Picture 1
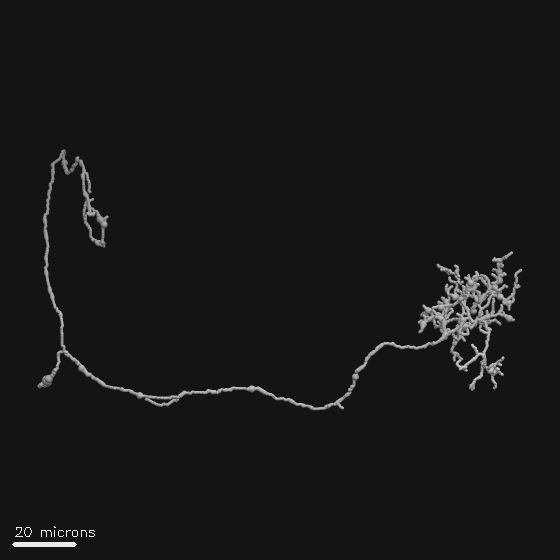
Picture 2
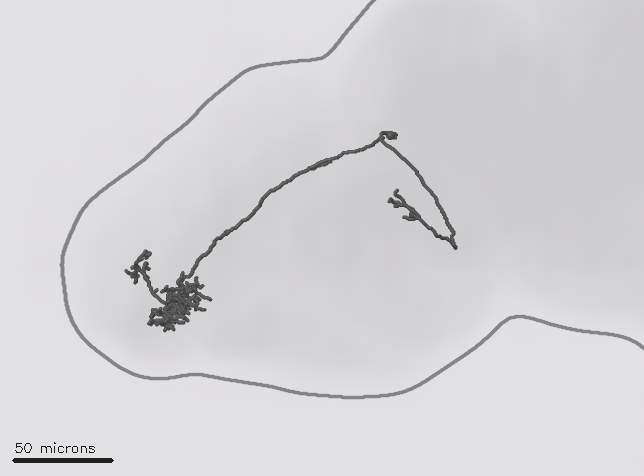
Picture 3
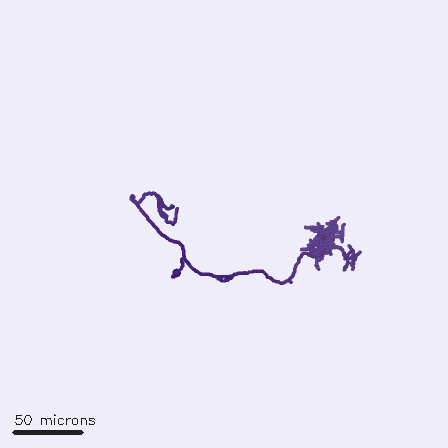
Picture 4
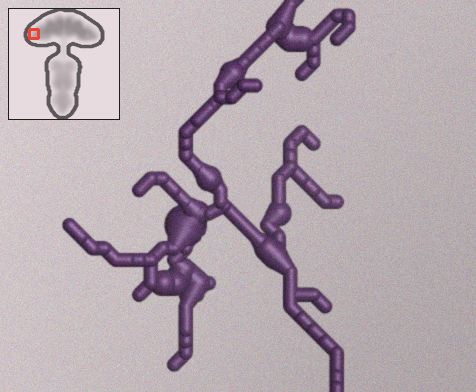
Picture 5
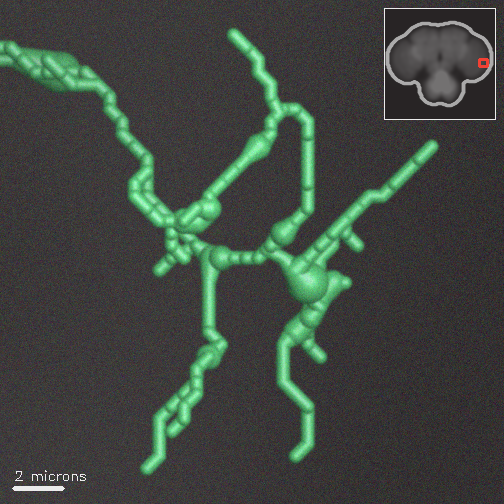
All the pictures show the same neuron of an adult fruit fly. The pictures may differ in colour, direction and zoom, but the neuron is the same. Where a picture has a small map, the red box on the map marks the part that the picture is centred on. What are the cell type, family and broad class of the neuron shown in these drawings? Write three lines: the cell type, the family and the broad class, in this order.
MeLo7
MeLo
optic-lobe intrinsic neuron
